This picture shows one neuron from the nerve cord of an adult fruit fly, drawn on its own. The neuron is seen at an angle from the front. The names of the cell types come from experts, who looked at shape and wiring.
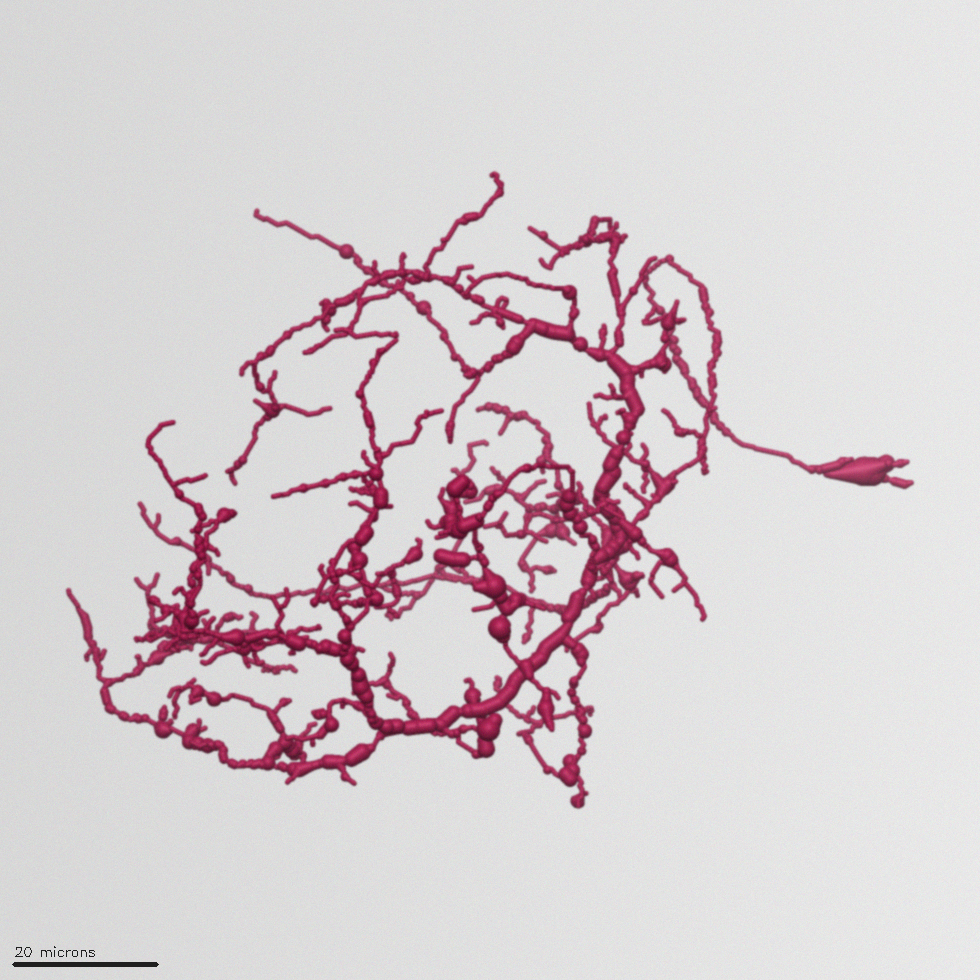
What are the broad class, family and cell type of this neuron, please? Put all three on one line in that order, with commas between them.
nerve-cord intrinsic neuron, hemilineage 03A, IN03A039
